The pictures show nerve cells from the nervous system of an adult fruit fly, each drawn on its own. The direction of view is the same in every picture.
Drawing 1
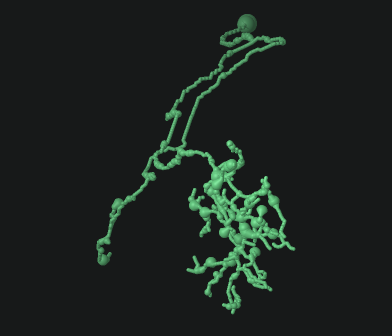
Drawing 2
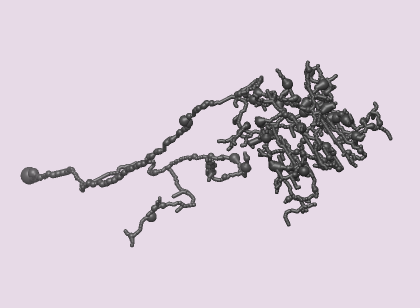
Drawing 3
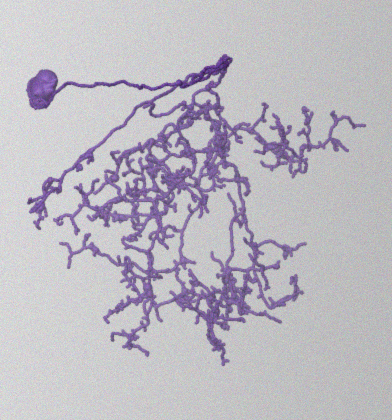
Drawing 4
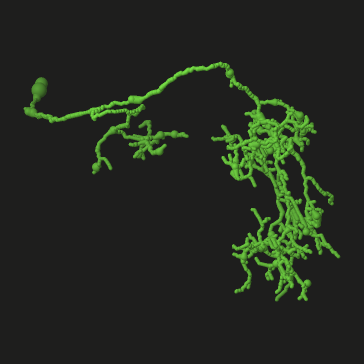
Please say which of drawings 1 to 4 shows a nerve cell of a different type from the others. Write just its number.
1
